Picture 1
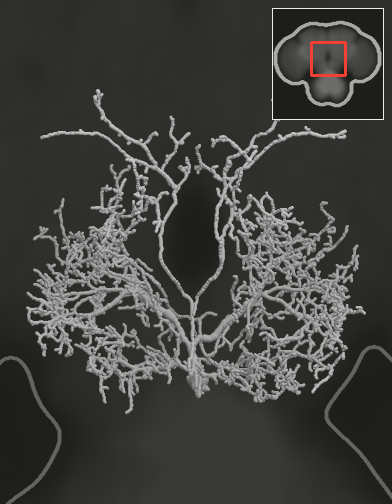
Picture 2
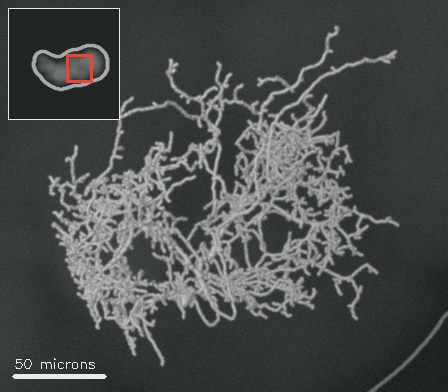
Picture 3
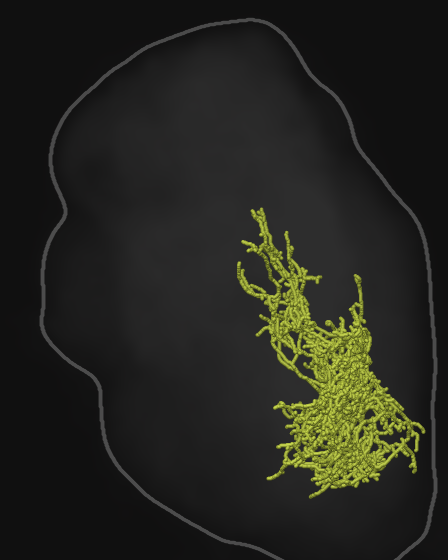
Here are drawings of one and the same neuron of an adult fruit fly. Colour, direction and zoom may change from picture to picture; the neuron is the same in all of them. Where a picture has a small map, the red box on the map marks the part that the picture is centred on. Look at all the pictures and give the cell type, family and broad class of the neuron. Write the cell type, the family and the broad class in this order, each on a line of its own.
GNG003
hemilineage LB0
central-brain intrinsic neuron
